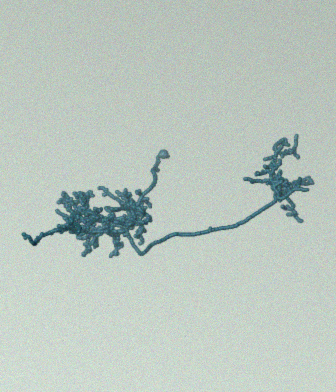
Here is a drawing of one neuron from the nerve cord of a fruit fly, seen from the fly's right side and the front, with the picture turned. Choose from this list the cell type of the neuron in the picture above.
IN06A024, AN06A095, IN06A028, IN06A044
IN06A028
